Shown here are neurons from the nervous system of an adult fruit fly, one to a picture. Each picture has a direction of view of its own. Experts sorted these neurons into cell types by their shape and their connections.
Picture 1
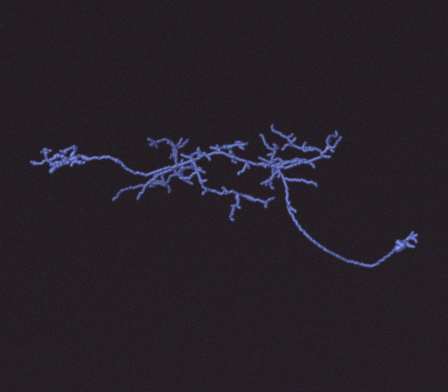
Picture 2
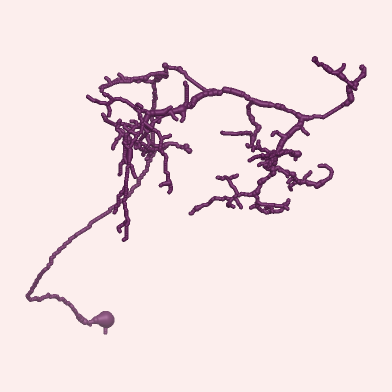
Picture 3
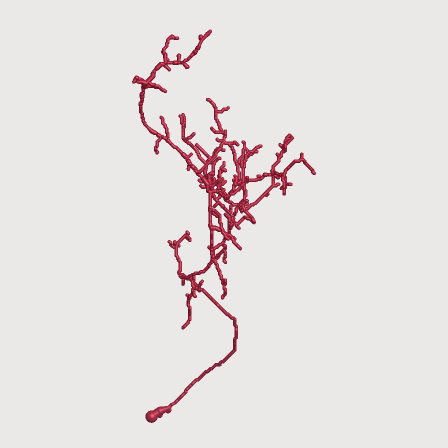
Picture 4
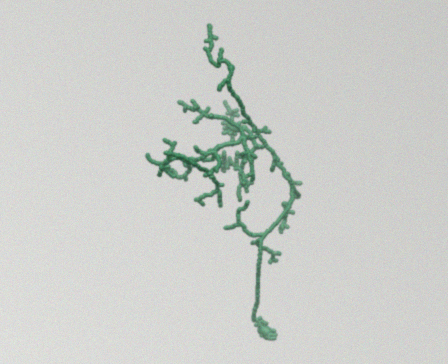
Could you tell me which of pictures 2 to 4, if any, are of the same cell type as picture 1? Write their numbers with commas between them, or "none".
2, 3, 4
